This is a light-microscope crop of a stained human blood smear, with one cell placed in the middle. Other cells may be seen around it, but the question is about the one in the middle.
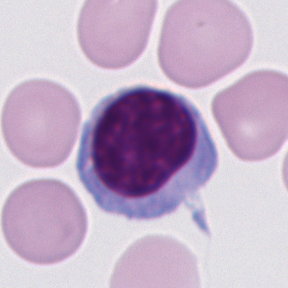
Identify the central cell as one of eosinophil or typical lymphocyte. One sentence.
Located at the centre of the crop is a typical lymphocyte.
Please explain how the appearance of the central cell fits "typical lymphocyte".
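Let's take the central cell slowly: it is a typical lymphocyte, and its cytoplasm is the part that fits most plainly.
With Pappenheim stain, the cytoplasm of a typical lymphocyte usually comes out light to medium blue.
Here it is pale blue, so that agrees. Now look at the nucleus: it is round to slightly oval, and its outline is smooth, with no indentation. The cytoplasm makes only a thin rim above the nucleus, but a broader zone below it. And see the thin tail of cytoplasm trailing out from the lower right of the cell.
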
